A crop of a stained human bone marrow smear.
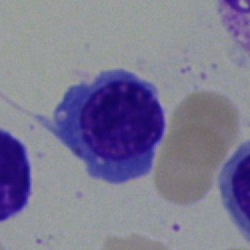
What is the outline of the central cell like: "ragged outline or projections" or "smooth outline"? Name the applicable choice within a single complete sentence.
A rough edge runs around this cell.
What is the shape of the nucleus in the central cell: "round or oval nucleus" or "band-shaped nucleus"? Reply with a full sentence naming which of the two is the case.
Within this cell, the nucleus is a compact round or oval mass.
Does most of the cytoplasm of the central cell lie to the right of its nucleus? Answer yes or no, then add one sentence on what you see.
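No. The nucleus lies toward the right of the cell, so the cytoplasm is widest on the left.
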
